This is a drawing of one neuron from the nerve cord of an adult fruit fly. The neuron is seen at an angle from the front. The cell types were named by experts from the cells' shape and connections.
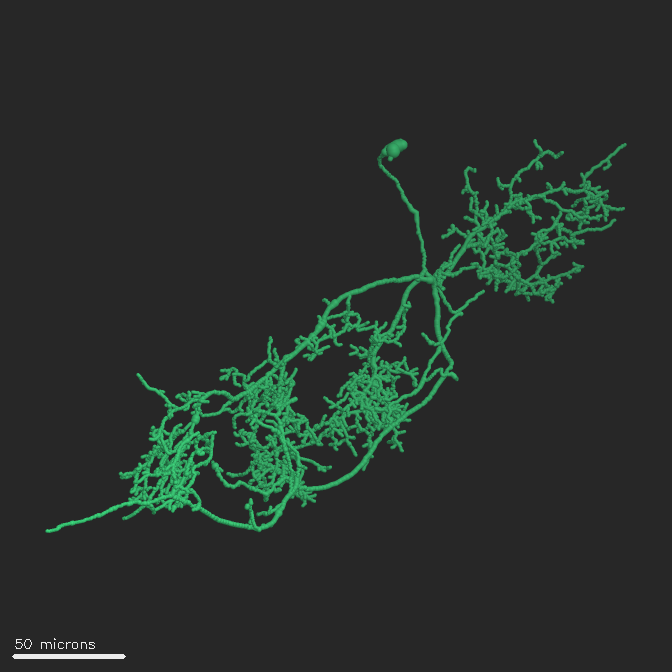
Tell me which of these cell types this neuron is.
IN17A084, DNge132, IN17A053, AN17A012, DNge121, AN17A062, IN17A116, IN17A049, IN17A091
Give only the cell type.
AN17A012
